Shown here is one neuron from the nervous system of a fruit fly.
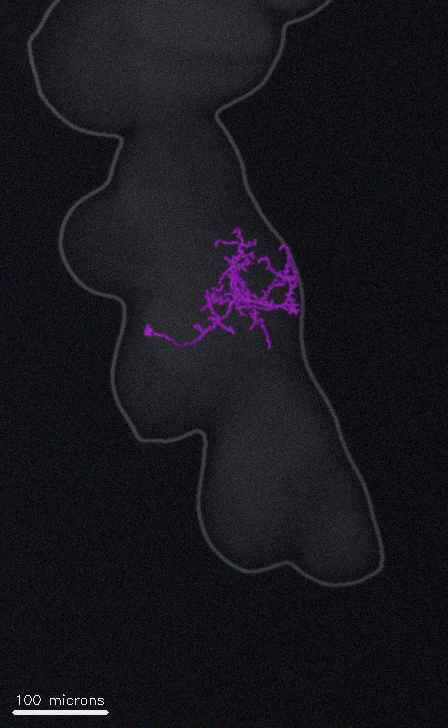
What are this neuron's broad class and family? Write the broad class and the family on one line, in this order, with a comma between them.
nerve-cord intrinsic neuron, hemilineage 06B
